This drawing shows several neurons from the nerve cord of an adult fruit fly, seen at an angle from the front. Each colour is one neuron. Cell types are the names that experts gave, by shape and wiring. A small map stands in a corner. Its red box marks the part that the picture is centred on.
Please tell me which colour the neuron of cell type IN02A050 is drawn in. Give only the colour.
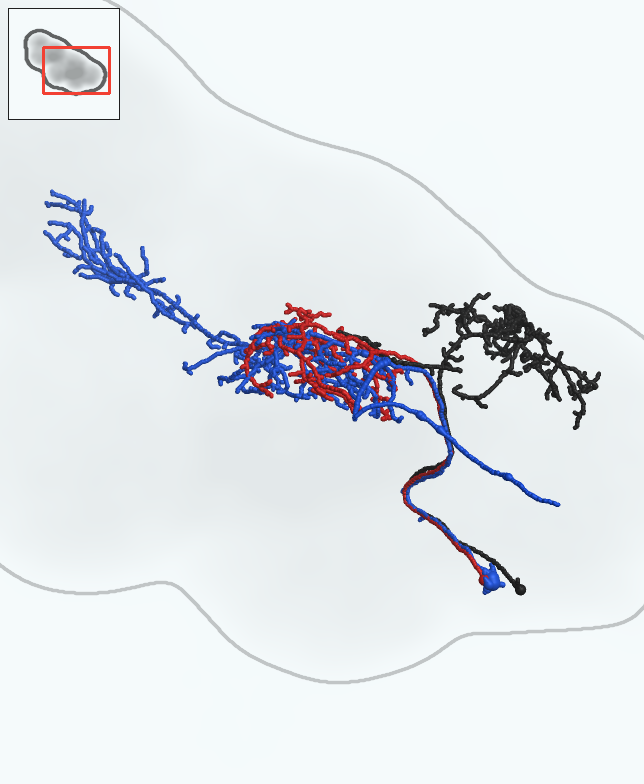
red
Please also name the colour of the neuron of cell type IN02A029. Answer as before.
black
